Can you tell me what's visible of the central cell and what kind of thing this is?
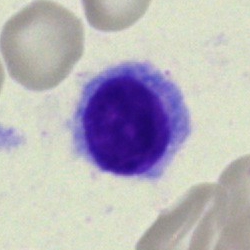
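Look first at the nucleus: its chromatin is a dense, deep purple all through. Around it runs a narrow blue rim of cytoplasm, broader at the upper right than at the lower left. Its outline is ragged with small cytoplasmic bulges. This is a hairy cell.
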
